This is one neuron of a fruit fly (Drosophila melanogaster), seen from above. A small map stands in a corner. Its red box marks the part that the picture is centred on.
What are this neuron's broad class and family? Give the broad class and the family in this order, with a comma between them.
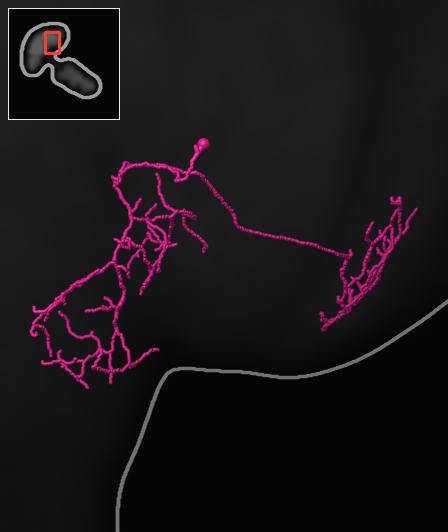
visual centrifugal neuron, hemilineage VLPp&l1_posterior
